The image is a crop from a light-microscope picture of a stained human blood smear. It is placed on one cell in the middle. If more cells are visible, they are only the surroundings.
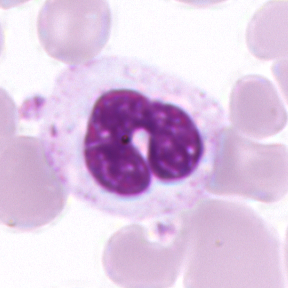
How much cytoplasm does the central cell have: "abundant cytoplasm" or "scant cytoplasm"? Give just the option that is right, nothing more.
Abundant cytoplasm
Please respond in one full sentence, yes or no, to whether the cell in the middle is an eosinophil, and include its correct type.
No, the centrally placed cell is a band neutrophil, not an eosinophil.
